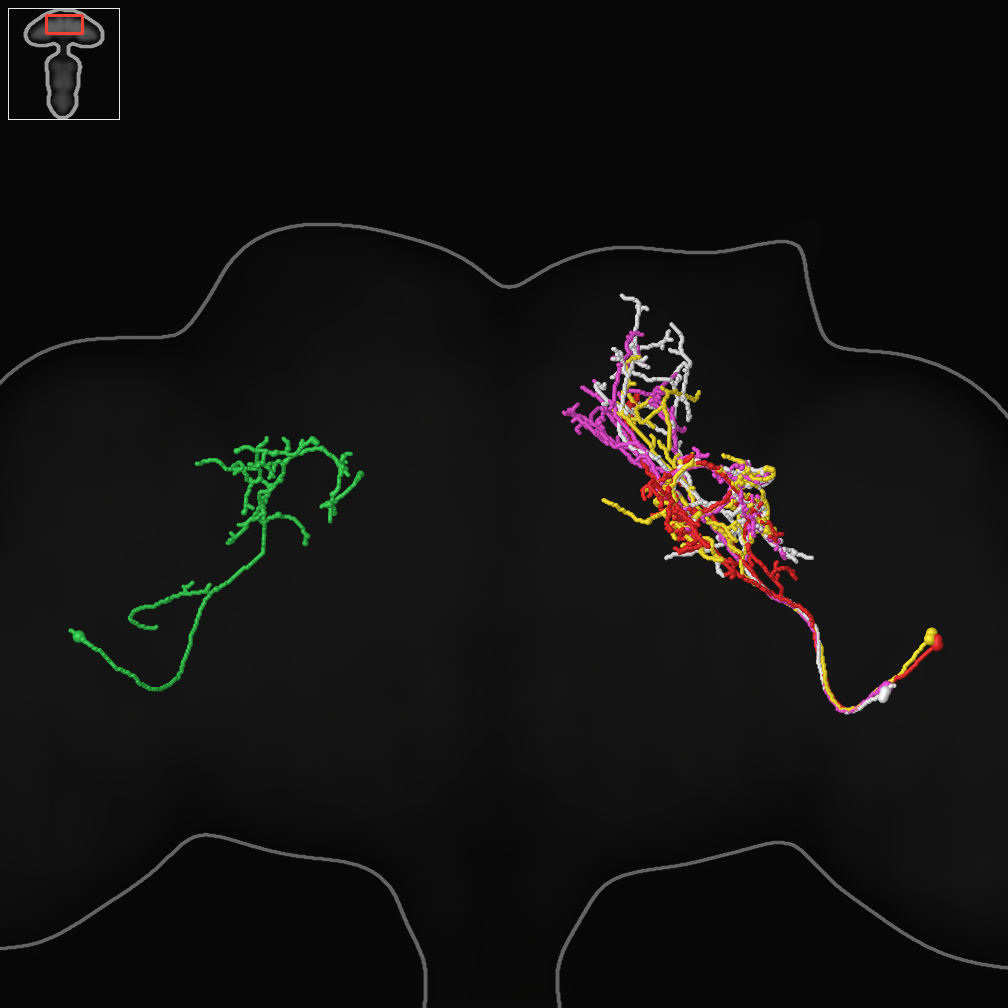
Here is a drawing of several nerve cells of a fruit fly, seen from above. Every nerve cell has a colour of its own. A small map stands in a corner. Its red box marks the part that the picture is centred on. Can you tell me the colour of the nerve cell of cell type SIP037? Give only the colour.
red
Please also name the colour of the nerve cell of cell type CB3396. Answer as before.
yellow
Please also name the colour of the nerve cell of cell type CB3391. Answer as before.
magenta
